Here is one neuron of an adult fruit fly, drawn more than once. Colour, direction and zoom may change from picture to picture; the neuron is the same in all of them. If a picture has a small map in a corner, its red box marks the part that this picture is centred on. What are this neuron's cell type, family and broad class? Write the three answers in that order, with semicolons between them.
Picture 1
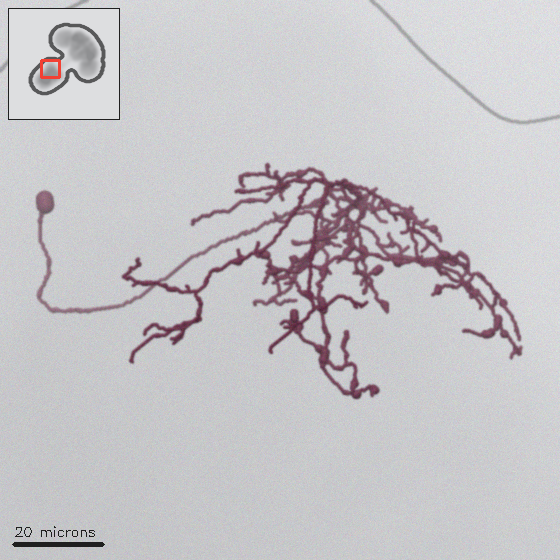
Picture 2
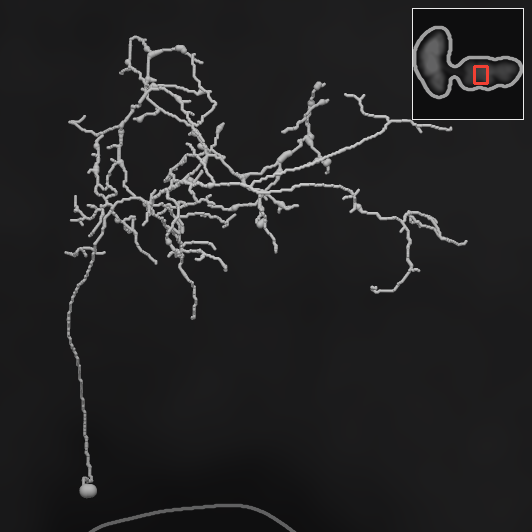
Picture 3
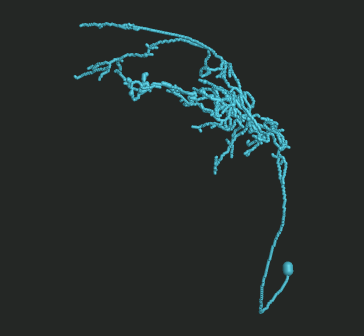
IN03B085; hemilineage 03B; nerve-cord intrinsic neuron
